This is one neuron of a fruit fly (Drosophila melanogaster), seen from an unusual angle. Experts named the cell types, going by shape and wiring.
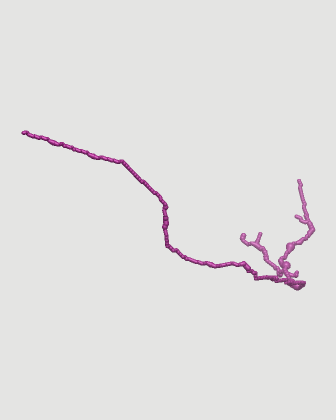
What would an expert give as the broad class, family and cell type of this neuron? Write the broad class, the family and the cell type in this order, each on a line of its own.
sensory neuron entering the nerve cord
class mechanosensory tactile
SNta23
